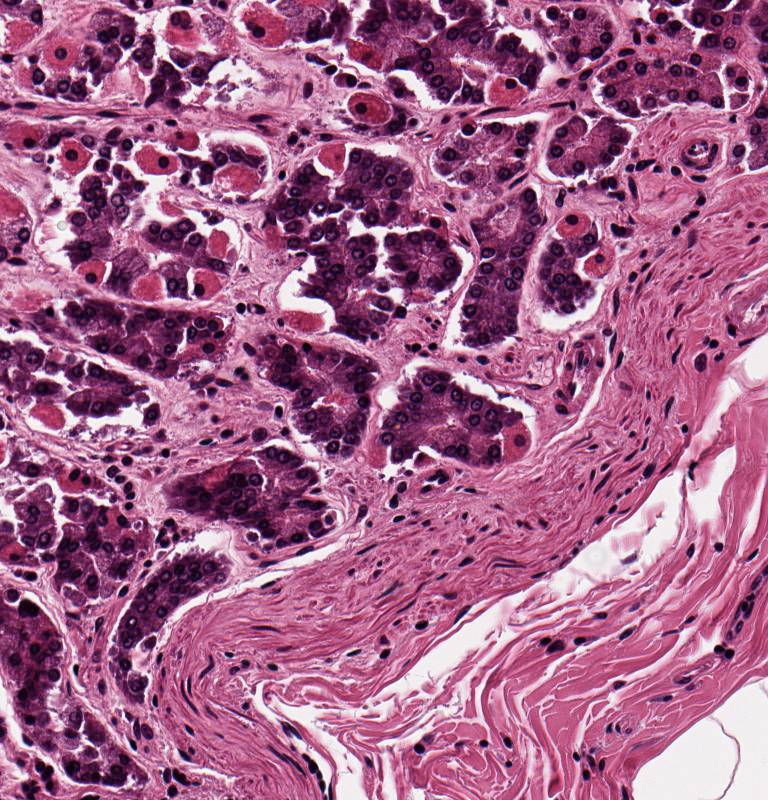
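Stomach, with closely packed glands filling the upper and left field and dense fibrous tissue lower right. Chief cells make up most of the gland lining, with granular dark purple cytoplasm and round nuclei. Thin strands of loose pink connective tissue, dotted with small nuclei, keep the glands apart. Down there, wavy collagen bundles with elongated spindle-shaped nuclei run diagonally from lower left to upper right.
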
